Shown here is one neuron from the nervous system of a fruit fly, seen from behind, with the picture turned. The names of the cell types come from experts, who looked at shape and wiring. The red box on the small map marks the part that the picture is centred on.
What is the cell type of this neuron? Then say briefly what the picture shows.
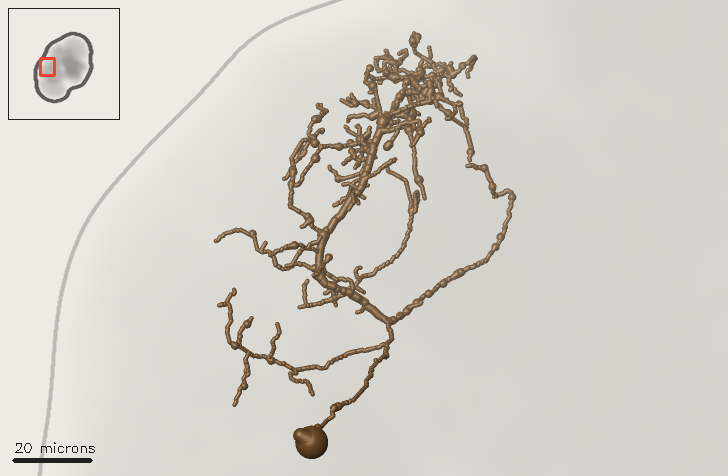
The cell type is LPN_a. This is a central-brain intrinsic neuron. The cell body can be seen at the bottom of the picture. From top to bottom in the picture it spans about 110 microns. Dozens of branch ends can be seen.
